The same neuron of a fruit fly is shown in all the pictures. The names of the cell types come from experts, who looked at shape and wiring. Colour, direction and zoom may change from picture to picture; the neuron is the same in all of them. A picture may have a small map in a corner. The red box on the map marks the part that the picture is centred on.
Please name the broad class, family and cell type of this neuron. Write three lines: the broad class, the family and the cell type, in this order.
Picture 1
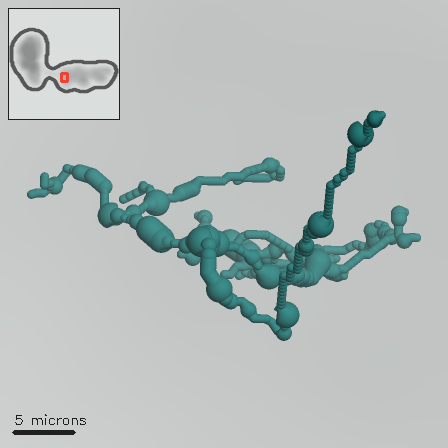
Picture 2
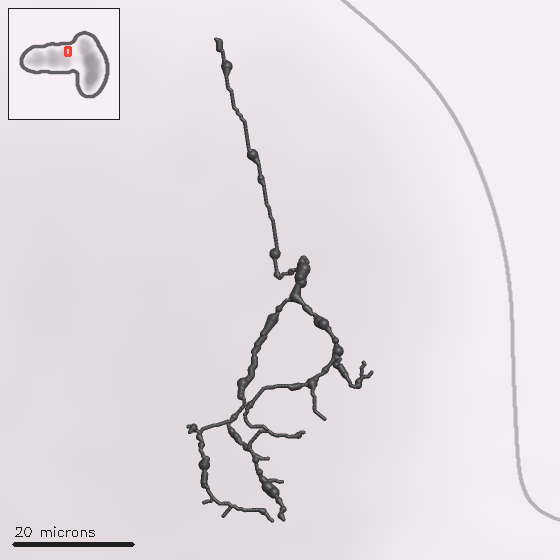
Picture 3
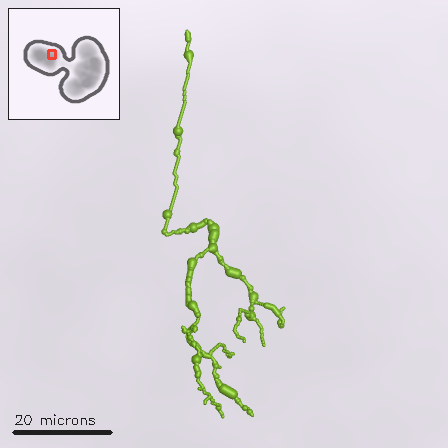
sensory neuron entering the nerve cord
class mechanosensory tactile
SNta29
